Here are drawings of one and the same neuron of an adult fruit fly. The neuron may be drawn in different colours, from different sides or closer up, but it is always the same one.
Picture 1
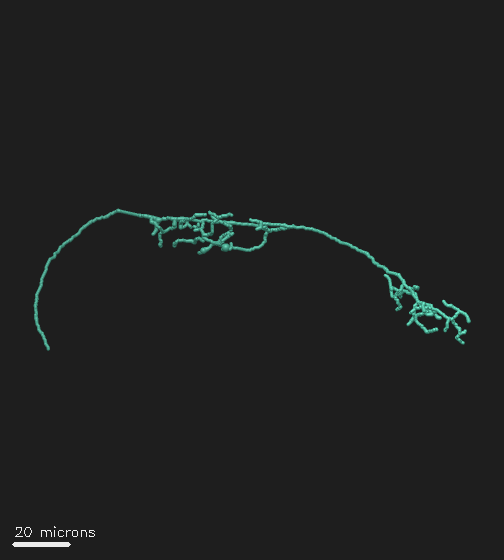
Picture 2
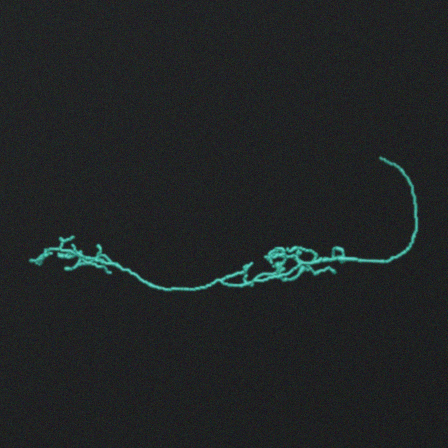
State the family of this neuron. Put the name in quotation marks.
"class olfactory"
